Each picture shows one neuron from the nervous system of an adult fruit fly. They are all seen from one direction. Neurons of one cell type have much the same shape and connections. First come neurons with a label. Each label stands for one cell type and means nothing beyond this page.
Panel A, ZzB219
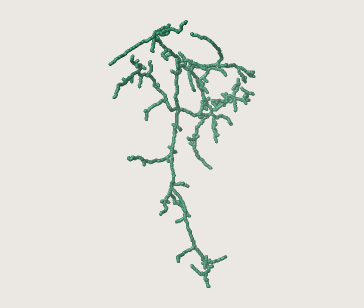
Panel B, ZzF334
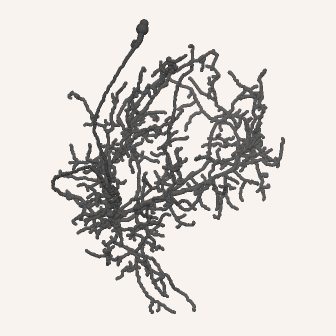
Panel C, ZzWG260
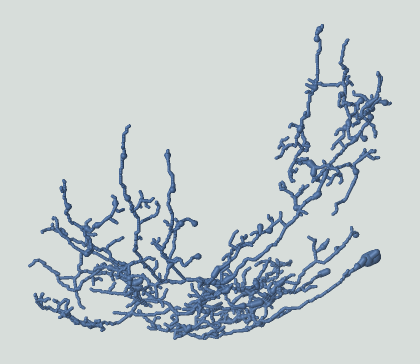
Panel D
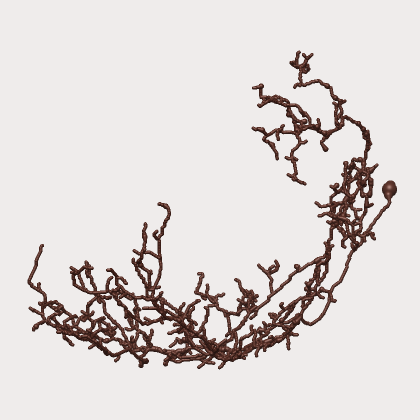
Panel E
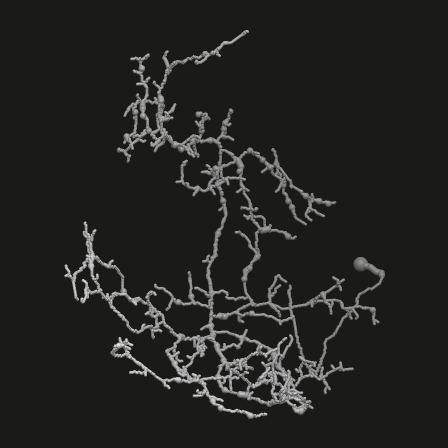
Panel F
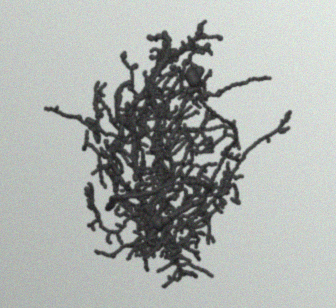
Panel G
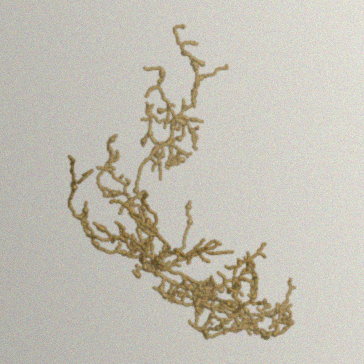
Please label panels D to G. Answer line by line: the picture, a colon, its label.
D: ZzWG260
E: ZzWG260
F: ZzF334
G: ZzWG260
